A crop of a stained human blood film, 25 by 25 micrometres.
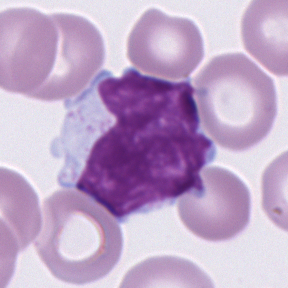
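Large granular lymphocyte. Notice the dense, dark purple chromatin with paler streaks running through it, and the pale blue cytoplasm gathered mostly on the left, where a few small reddish-purple granules are scattered and the border shows small rounded bulges.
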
